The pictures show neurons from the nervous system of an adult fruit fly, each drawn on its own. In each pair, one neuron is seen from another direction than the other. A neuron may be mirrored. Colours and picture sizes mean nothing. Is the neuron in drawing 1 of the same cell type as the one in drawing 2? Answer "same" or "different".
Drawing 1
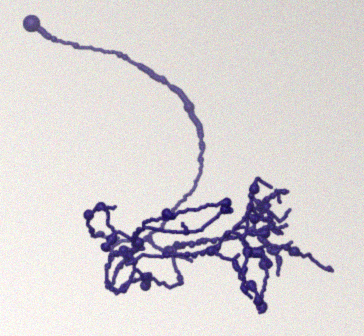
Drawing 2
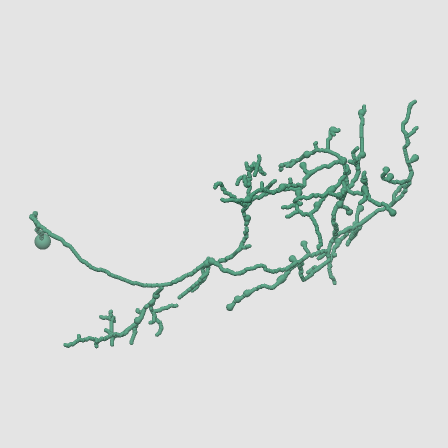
same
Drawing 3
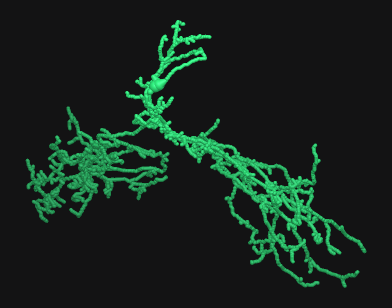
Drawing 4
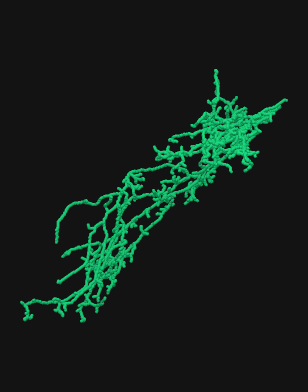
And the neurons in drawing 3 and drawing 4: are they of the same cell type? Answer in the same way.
same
